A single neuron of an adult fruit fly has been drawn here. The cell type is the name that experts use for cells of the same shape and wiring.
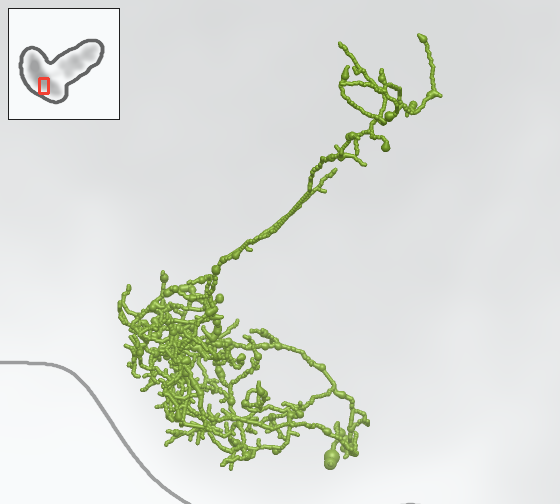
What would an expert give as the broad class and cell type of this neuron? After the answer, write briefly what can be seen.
Its broad class is central-brain intrinsic neuron. Its cell type is AVLP344. The cell body is at the bottom of the picture. Dozens of branch ends can be seen.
